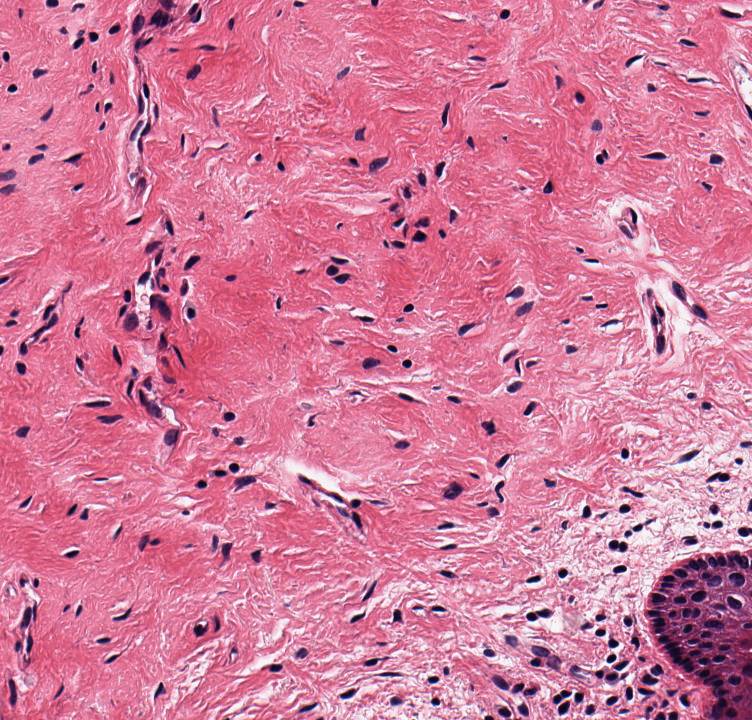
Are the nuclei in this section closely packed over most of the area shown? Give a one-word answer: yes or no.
No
